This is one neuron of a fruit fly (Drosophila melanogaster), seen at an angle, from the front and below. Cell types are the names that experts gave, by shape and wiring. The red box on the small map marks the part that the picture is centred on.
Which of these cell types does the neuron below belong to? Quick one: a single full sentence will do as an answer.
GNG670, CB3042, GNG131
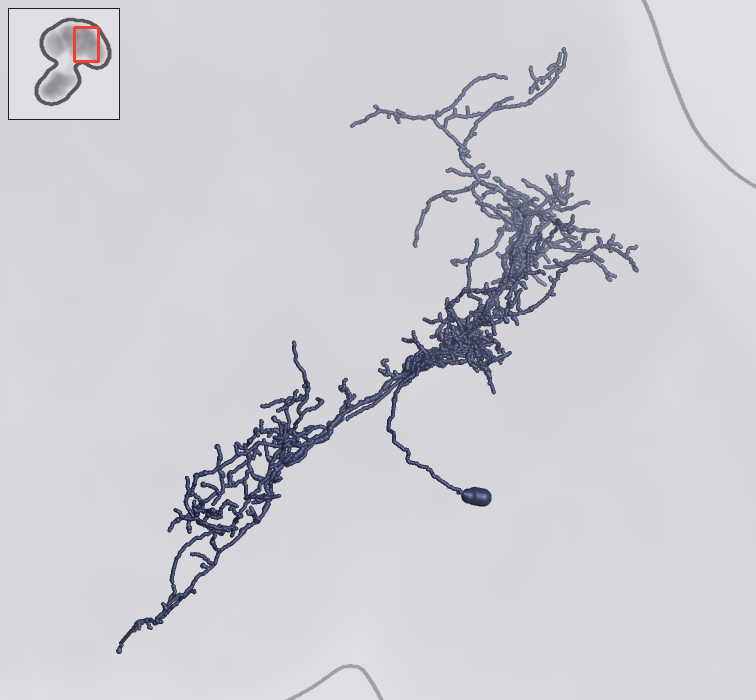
For this neuron, the cell type is GNG670.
